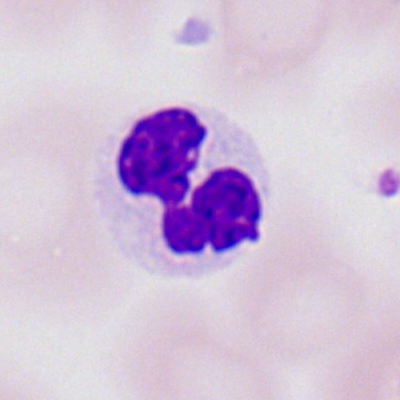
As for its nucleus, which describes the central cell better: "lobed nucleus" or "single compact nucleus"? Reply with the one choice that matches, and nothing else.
Lobed nucleus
